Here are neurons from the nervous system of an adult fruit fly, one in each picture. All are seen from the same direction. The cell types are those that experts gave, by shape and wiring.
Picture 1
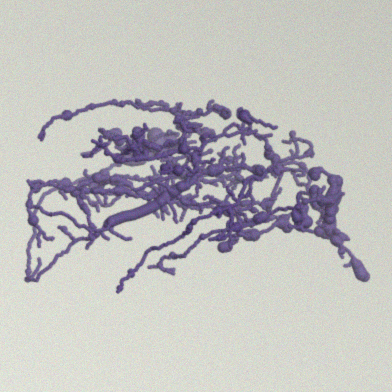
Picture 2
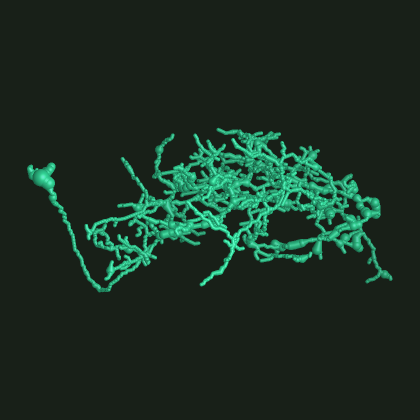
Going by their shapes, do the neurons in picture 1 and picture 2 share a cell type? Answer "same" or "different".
same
